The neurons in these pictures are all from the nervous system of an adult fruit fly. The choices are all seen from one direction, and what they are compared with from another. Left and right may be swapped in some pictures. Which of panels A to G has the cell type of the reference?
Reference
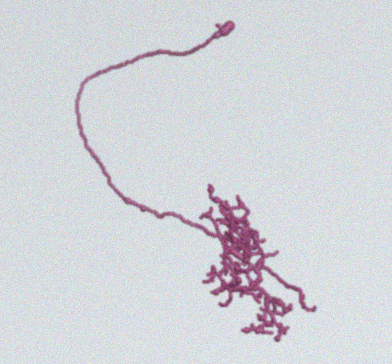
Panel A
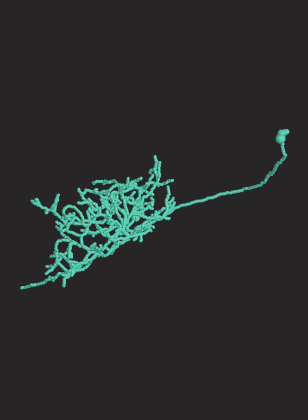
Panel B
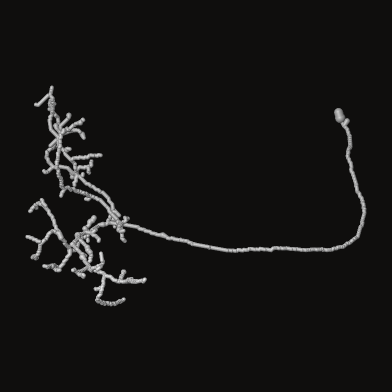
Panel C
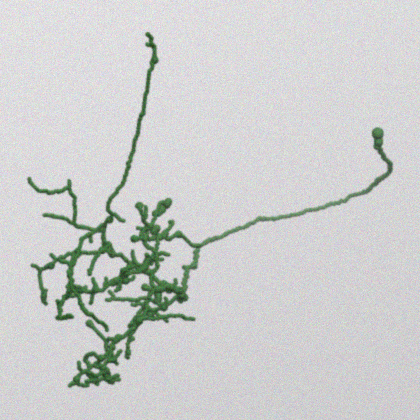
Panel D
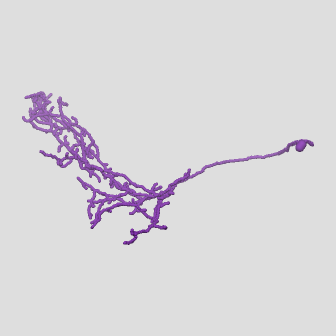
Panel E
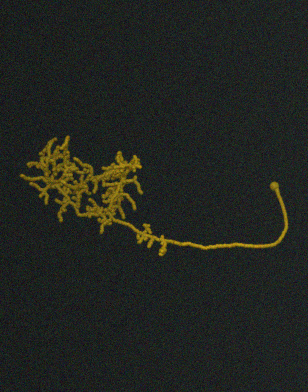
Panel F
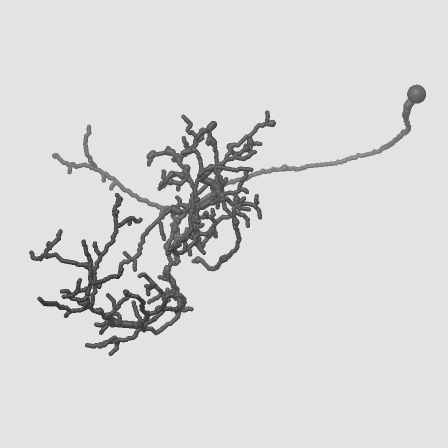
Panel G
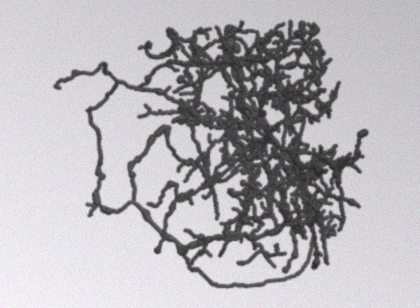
C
